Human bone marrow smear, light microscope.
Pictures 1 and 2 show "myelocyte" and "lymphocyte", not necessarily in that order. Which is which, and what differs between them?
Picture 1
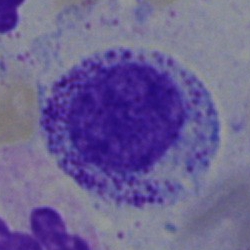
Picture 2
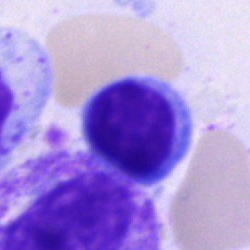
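The myelocyte is in picture 1 and the lymphocyte in picture 2. The myelocyte has granules, with pale bluish grey cytoplasm between them, while the lymphocyte shows no granules at all and its cytoplasm is a medium blue colour.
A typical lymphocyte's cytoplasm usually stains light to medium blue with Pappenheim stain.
As for the rim of cytoplasm, the lymphocyte's is narrow, because the nucleus fills most of the cell, and widest on the right; the myelocyte's is wider on the lower right than on the upper left.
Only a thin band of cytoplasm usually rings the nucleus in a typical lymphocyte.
Both have dense, dark purple chromatin, though the lymphocyte's shows a few slightly paler patches.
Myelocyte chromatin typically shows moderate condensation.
No nucleolus can be seen in the myelocyte's nucleus.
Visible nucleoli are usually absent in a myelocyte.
The outlines are much alike: round for the myelocyte, smooth and roughly round for the lymphocyte. Near the lower left corner of picture 1 there's a dark purple mass, not touching the cell.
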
